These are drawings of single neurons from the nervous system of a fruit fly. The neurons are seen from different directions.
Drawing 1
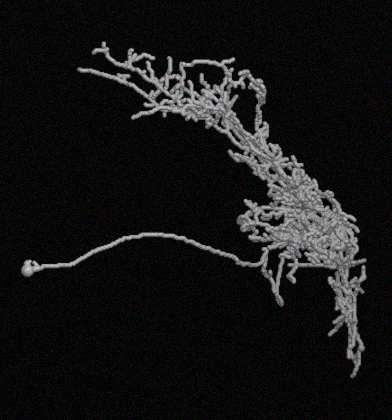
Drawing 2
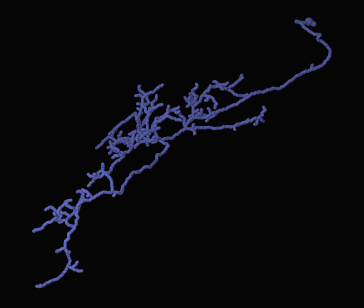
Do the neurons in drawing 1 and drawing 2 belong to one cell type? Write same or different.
different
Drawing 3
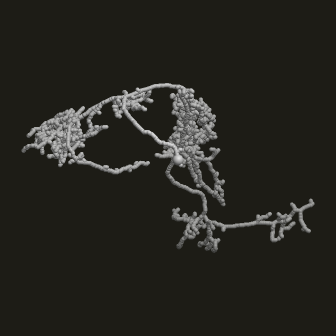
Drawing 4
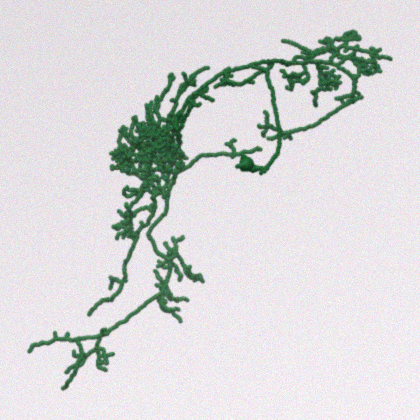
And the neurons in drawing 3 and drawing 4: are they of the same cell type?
same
